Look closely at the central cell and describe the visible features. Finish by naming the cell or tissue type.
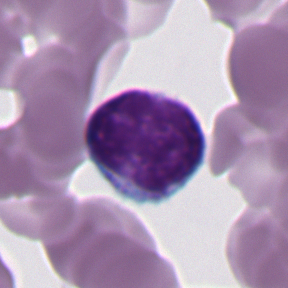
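Round to slightly oval, the nucleus has neither indentation nor lobes. Its chromatin is dark purple and coarsely clumped, with paler streaks running between the clumps. No vacuoles appear in the cytoplasm, and the surface carries no projections or hair-like extensions. What is shown is a typical lymphocyte.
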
